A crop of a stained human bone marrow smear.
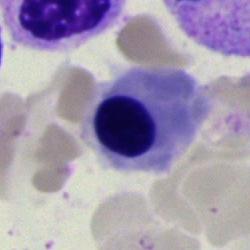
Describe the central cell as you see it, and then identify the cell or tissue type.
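See how the nucleus sits off-centre, over toward the left? That leaves the cytoplasm widest on the right side of it. No nucleoli in the nucleus, no granules in the cytoplasm. You're looking at an erythroblast.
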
